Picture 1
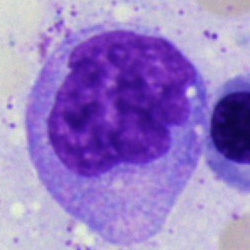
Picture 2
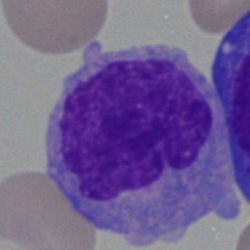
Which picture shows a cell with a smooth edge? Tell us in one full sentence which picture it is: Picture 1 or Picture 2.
The cell in Picture 1 has a smooth outline.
